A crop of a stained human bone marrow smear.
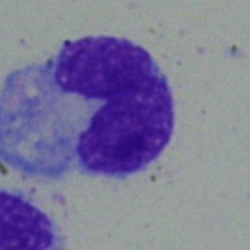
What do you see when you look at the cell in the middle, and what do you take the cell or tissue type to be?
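Notice the kidney-shaped nucleus, deeply notched on its left side, with no nucleolus to be seen in it. Most of the cytoplasm sits off to the left of the nucleus, and it has no distinct purple granules. It's a metamyelocyte.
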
